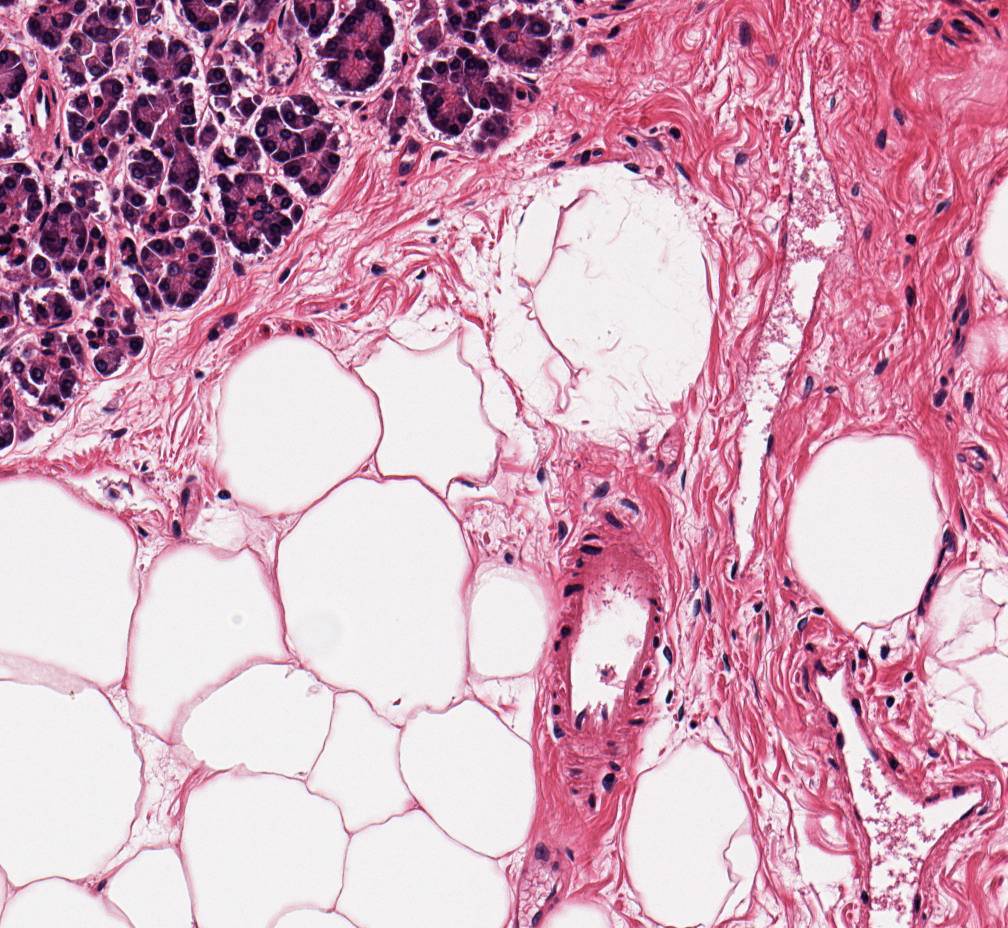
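Pancreas: glandular tissue of small rounded acini, their cells with dark purple, granular cytoplasm, fills the upper left corner. Mature adipocytes, each one large clear space within a thin membrane, occupy the lower left, and fibrous connective tissue with dark, slender, spindle-shaped nuclei fills the right half.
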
